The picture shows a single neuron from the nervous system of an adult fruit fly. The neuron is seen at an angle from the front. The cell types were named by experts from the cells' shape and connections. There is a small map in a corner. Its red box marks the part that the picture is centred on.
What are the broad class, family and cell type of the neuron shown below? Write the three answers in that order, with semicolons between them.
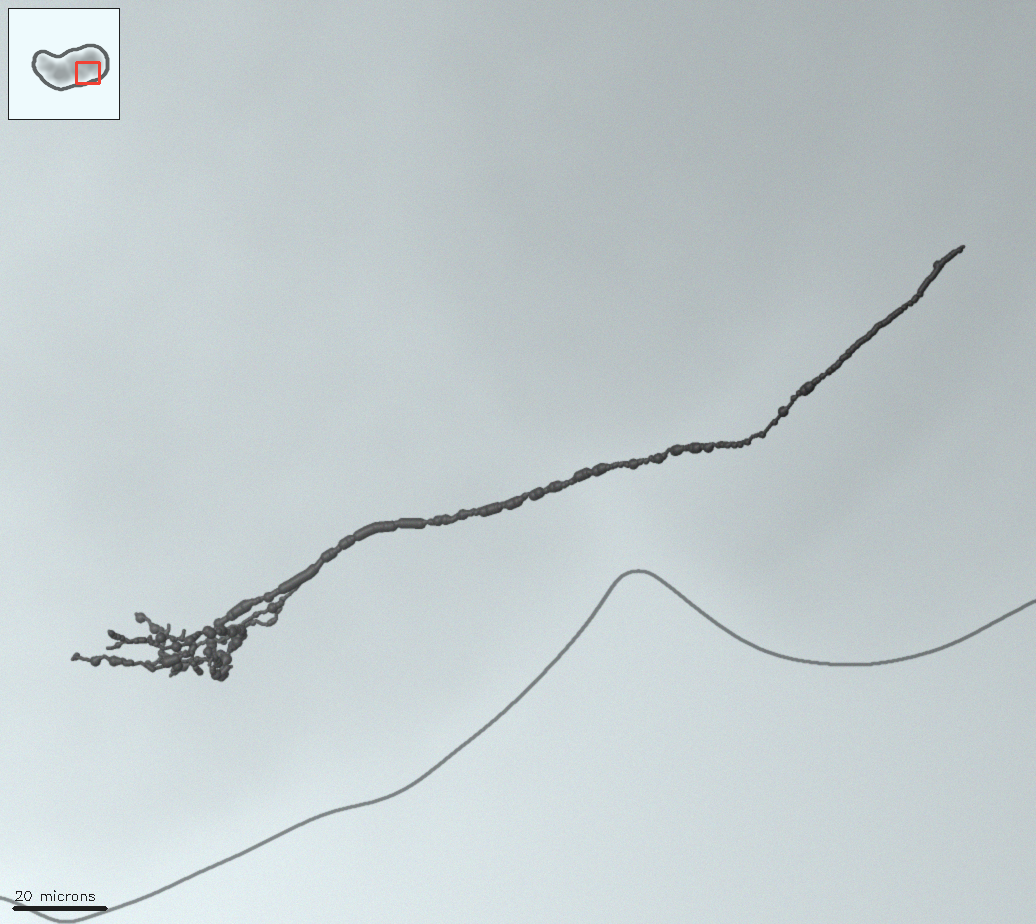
sensory neuron entering the brain; class mechanosensory; BM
